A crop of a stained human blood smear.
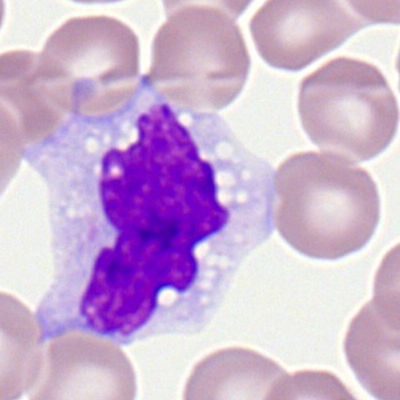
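Monocyte with plentiful pale grey-blue cytoplasm. The nucleus is an irregular, folded mass with a lumpy edge, and its chromatin stains dark purple, coarse and uneven rather than smooth. Many small, clear, round vacuoles lie in the cytoplasm, mostly close to the nucleus.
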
